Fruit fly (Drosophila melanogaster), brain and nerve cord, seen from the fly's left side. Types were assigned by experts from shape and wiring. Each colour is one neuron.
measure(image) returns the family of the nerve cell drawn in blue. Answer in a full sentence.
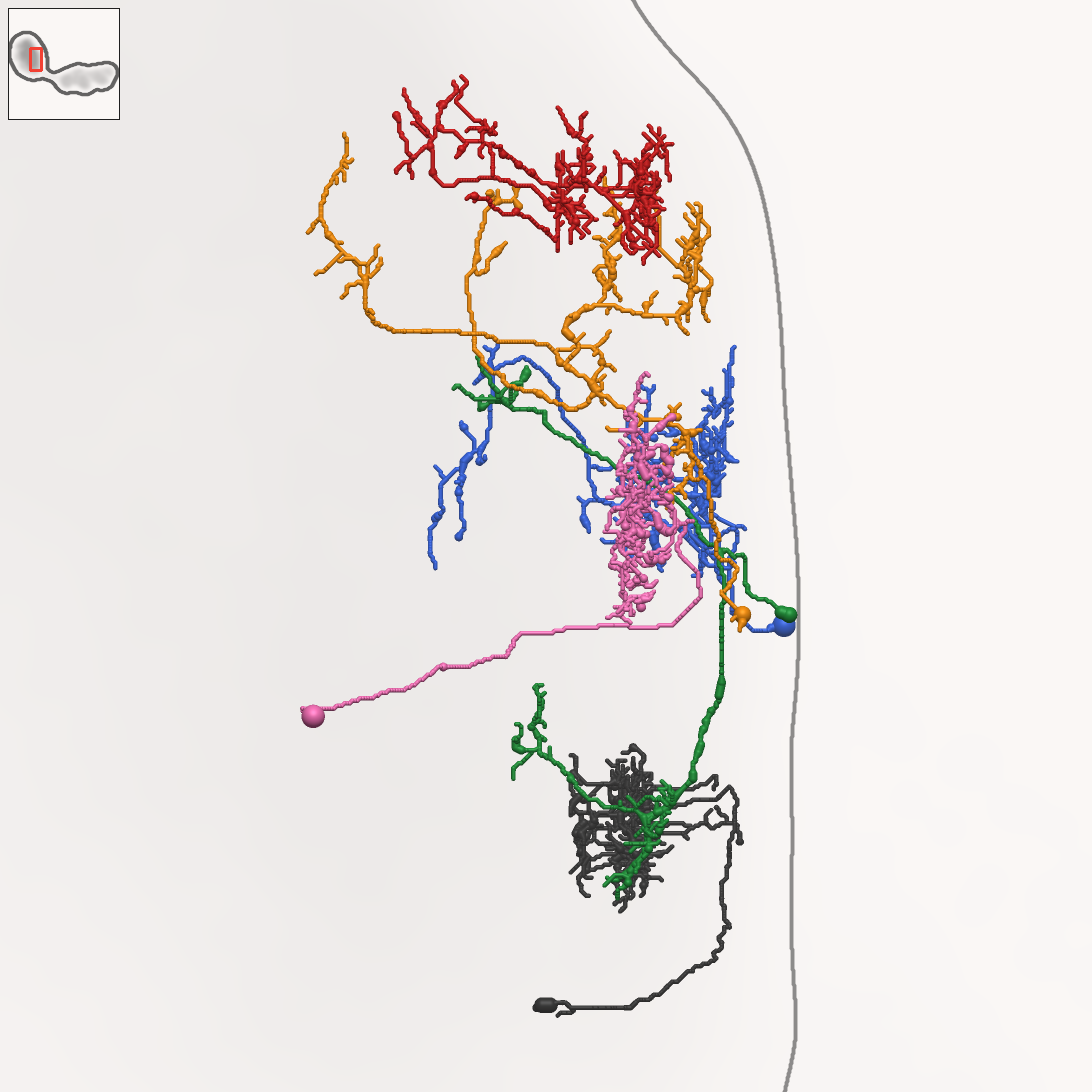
The family is Tlp.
